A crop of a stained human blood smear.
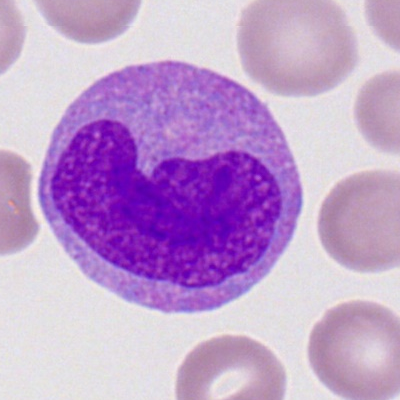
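Monocyte in a stained human blood smear (central cell): kidney-shaped nucleus with a deep notch on its upper side, and dark purple, coarsely clumped chromatin. The nucleus lies in the lower part of the cell, leaving the widest band of cytoplasm above it. Fine pinkish-purple granules are scattered throughout the cytoplasm.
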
